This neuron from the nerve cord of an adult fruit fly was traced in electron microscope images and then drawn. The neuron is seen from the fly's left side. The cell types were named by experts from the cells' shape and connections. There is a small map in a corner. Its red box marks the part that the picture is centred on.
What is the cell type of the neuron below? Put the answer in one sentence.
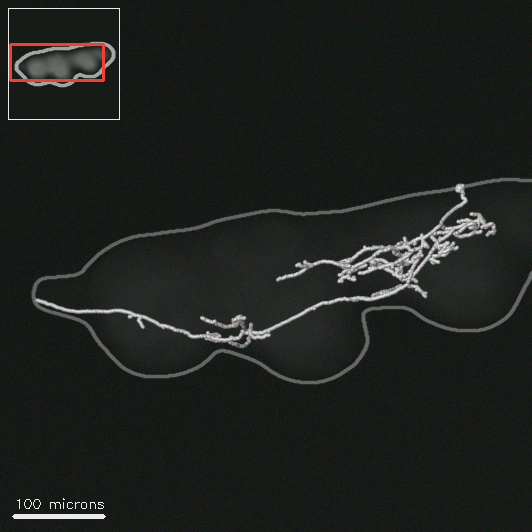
The cell type is AN05B045.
